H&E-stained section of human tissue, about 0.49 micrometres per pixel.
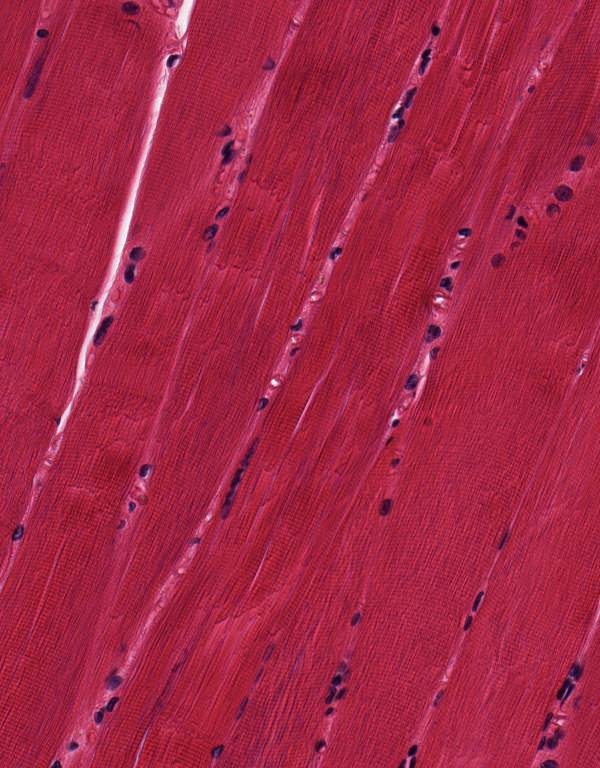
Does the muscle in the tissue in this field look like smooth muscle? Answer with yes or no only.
No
